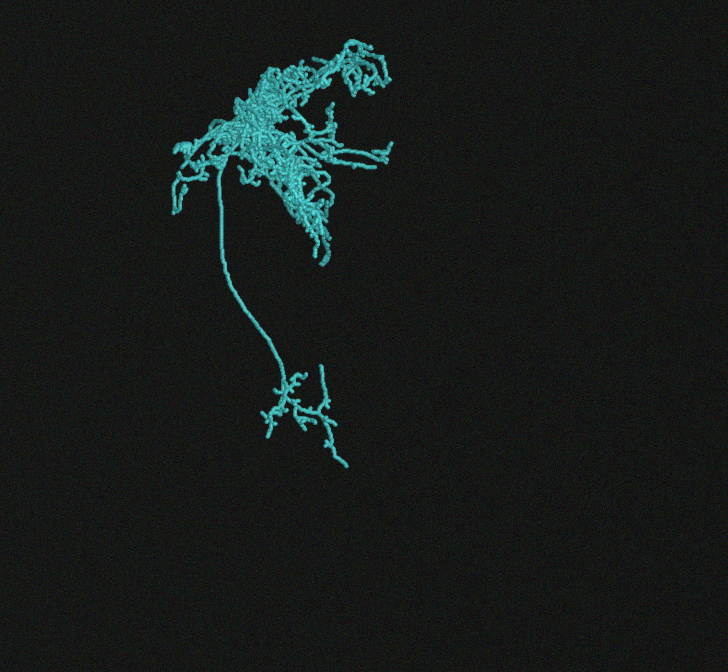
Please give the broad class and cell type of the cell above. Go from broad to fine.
central-brain intrinsic neuron; SMP702m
